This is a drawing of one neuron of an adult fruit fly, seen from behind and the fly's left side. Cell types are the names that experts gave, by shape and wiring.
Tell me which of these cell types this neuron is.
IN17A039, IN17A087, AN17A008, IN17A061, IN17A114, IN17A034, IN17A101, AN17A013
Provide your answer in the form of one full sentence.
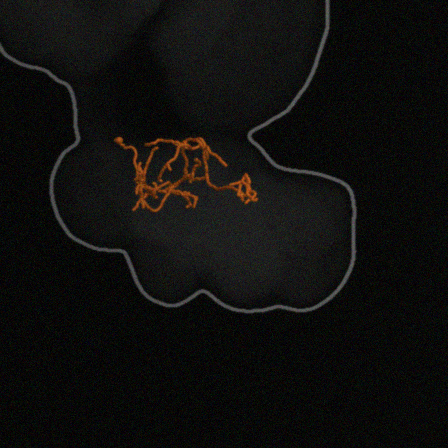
As its cell type, this neuron has IN17A101.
